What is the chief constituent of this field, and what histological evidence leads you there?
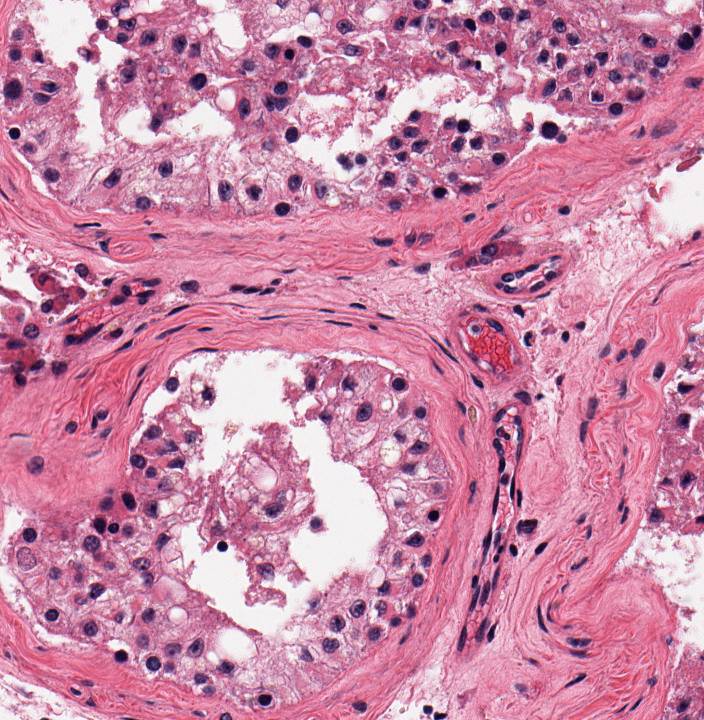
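The field mainly shows seminiferous tubule profiles. Rounded tubules in the upper part and lower left, separated by fibrous tissue, are lined by several layers of cells with round dark nuclei.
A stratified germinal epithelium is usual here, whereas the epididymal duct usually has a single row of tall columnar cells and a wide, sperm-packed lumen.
The lower left lumen is irregular and largely empty, with loose detached cells and debris. Between tubules at the left edge lies a small cluster of deeply eosinophilic cells.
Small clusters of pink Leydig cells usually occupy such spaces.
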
